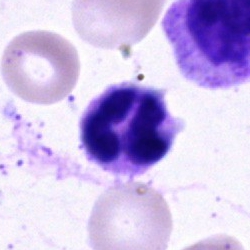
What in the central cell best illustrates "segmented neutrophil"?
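In keeping with a segmented neutrophil, the nucleus is divided into several dark lobes around a paler central cleft.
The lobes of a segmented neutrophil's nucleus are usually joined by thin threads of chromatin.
The chromatin is dense and dark purple. Less in keeping is the scant rim of cytoplasm, which shows mostly along the lower edge and is pale lilac.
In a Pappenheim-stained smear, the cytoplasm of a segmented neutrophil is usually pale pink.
A small, pale, rounded bulge also protrudes from the right edge of the cell.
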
